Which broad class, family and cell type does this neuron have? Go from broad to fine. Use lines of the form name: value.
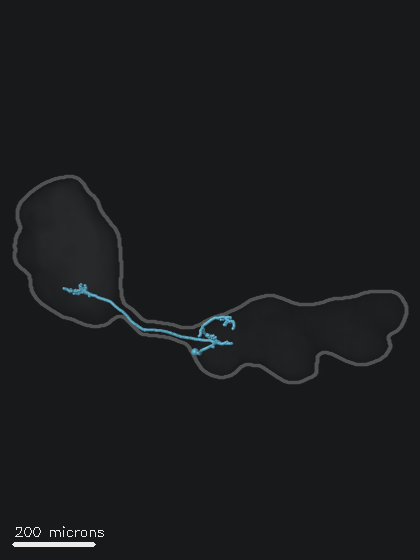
broad class: ascending neuron
family: hemilineage 08B
cell type: AN08B111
